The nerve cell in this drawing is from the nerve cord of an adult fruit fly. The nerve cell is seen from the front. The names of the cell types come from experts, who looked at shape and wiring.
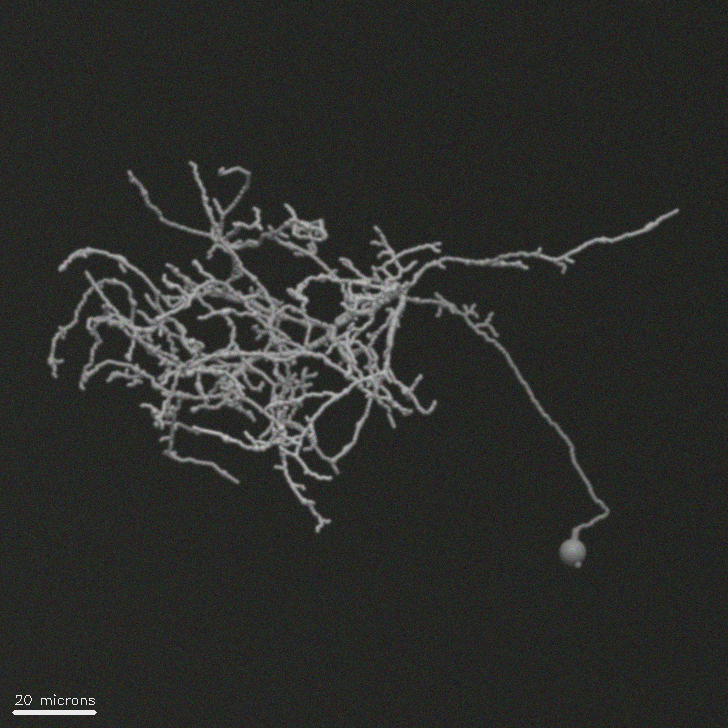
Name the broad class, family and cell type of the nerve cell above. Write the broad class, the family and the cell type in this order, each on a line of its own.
nerve-cord intrinsic neuron
hemilineage 12B
IN12B020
